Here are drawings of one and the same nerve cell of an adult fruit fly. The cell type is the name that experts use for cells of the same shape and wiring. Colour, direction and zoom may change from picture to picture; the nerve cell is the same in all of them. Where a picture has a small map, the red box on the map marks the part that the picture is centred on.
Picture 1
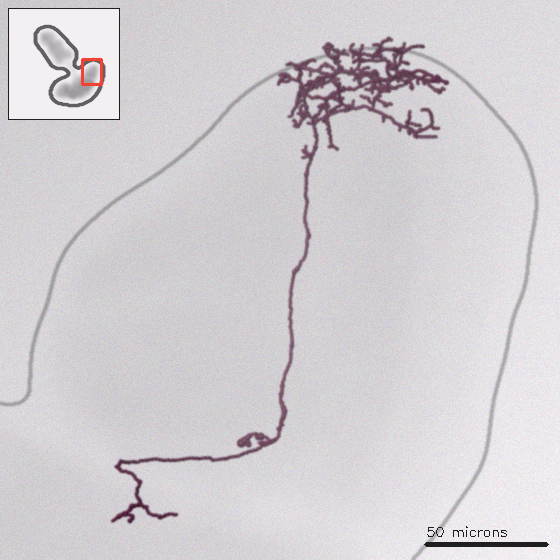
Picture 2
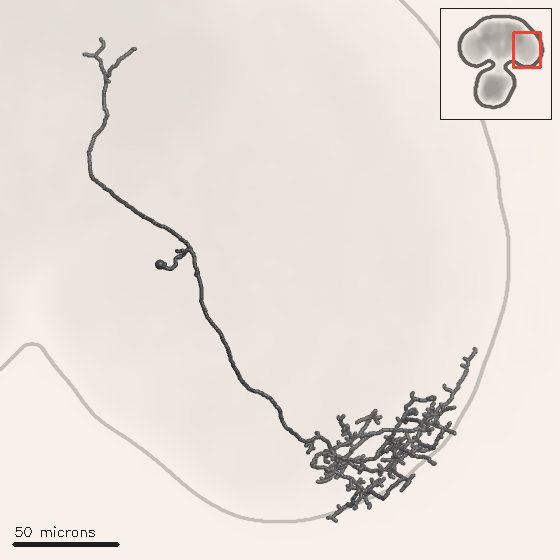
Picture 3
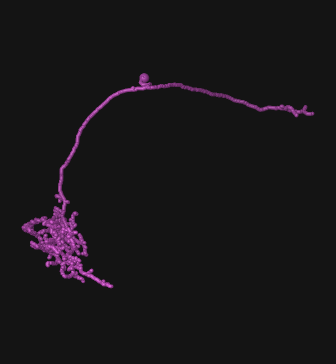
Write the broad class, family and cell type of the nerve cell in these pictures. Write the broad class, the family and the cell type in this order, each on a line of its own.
visual projection neuron
MeVP
MeVP11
